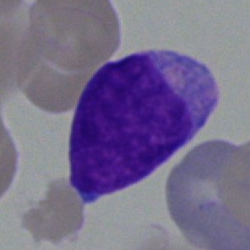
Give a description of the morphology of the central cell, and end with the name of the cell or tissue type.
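This one's a teardrop, narrowing to a point at the lower left, where a small blue tip of cytoplasm sticks out. The nucleus fills most of it; what little cytoplasm there is sits mainly as a cap at the upper right end. It's a blast.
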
